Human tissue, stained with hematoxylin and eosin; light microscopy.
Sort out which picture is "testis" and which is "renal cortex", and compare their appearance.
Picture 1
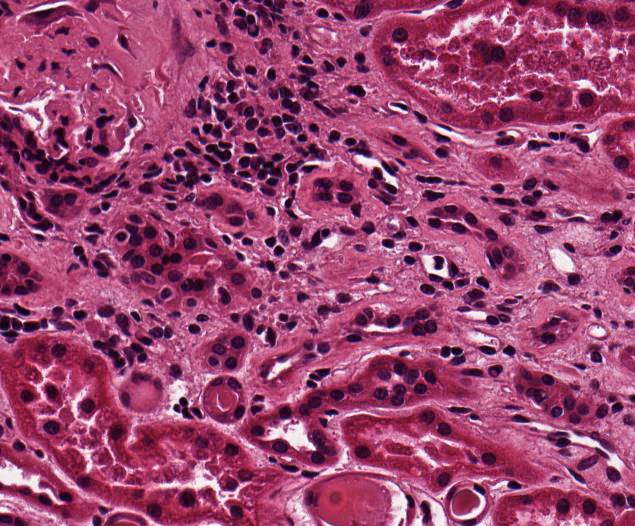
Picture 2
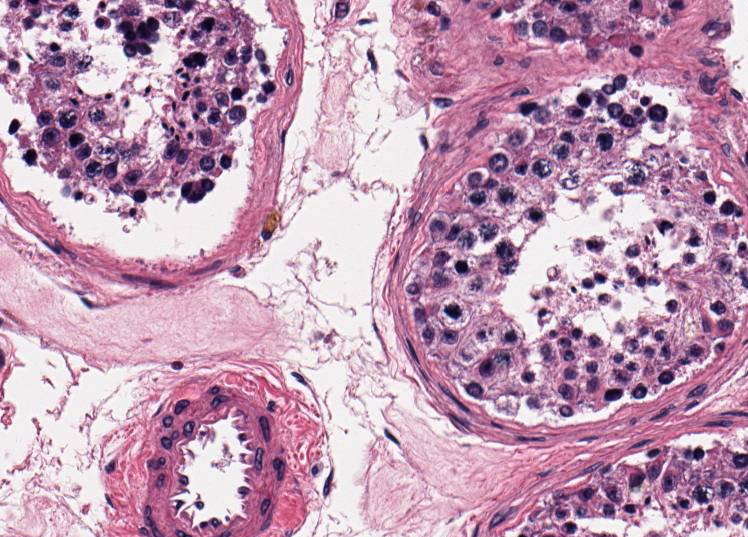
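Renal cortex appears in picture 1 and testis in picture 2. In the renal cortex, epithelial tubules of varying size are separated by a widened, cellular interstitium, crowded most densely at the upper left and upper centre by small cells with dark round nuclei, consistent with lymphocytes. Its larger tubules, at the upper right and lower left, have cells with abundant granular eosinophilic cytoplasm and round nuclei, and many small tubules in the centre have narrow or barely visible lumens. In the testis, large round tubules filled with many cells lie at the upper left, the right side and the lower right corner, lined by a stratified epithelium many cells deep, its rounded cells reaching toward a central lumen.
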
